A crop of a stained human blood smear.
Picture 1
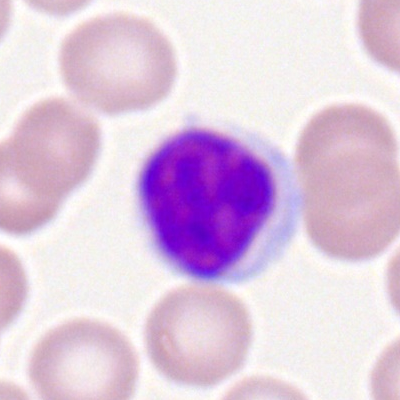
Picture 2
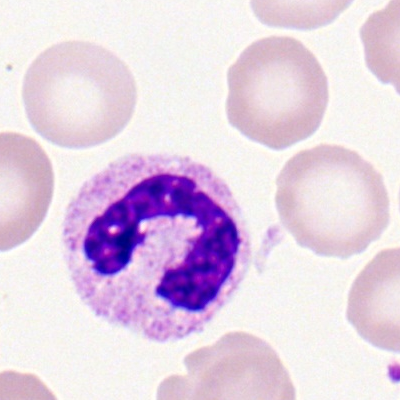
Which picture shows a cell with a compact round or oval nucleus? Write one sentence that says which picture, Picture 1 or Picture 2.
In Picture 1, the cell's nucleus takes the form of one compact round or oval mass.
